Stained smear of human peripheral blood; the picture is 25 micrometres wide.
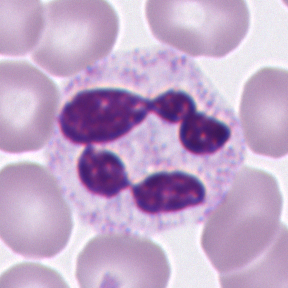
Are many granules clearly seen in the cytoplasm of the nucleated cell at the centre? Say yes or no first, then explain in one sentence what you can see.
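Yes. The cytoplasm holds many fine lilac granules.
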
